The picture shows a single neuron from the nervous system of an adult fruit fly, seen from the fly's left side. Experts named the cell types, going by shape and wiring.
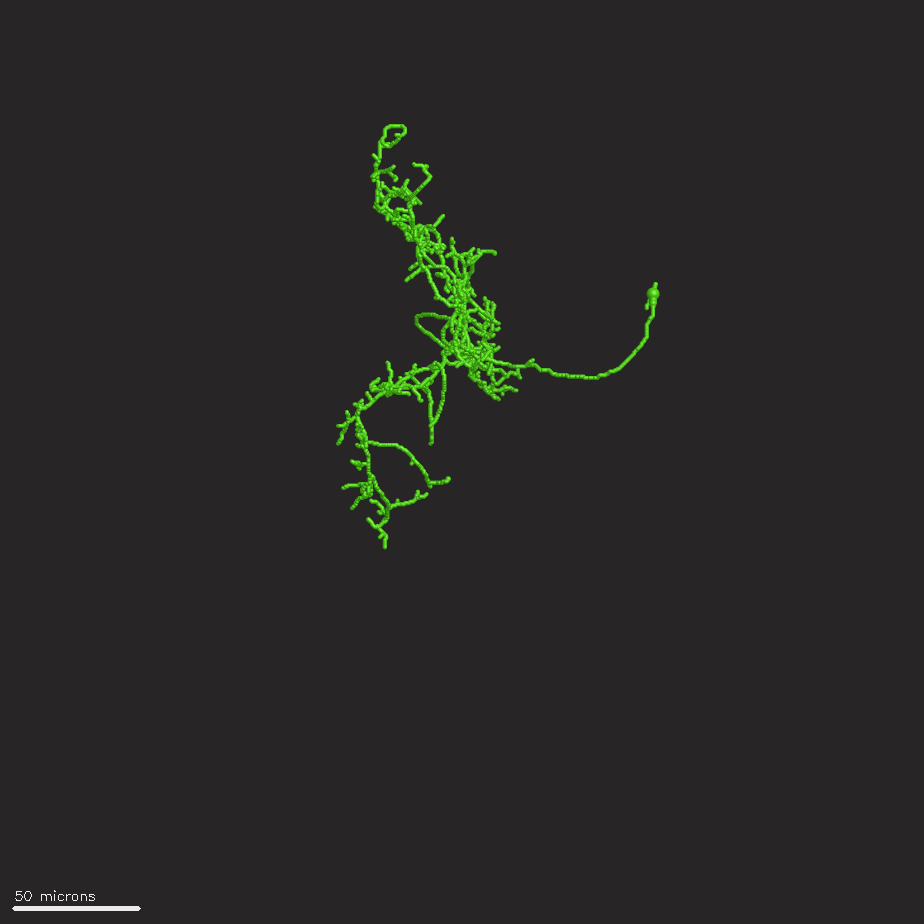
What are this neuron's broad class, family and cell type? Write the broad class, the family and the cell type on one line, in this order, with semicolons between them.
central-brain intrinsic neuron; hemilineage DL1_ventral; CL270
